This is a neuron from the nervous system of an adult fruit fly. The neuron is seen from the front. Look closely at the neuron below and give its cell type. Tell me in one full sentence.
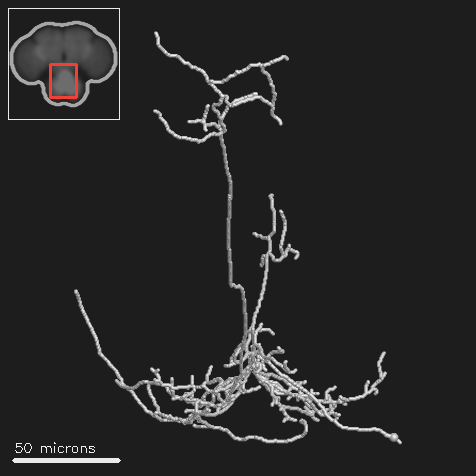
With respect to cell type, this neuron is AN05B069.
